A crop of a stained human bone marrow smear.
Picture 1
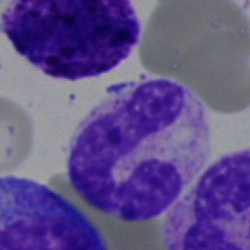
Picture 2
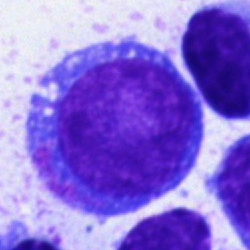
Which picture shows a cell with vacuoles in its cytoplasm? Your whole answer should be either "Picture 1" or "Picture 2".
Picture 2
